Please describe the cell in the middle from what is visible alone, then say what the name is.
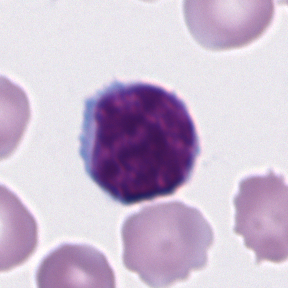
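Start with the outline: it is roughly round. Now the nucleus, which is round too, with no notch and no lobes. See how the cytoplasm makes only a thin rim, widest on the left side. Along the upper left, the edge is slightly ragged, with tiny bumps. So this cell is a typical lymphocyte.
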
